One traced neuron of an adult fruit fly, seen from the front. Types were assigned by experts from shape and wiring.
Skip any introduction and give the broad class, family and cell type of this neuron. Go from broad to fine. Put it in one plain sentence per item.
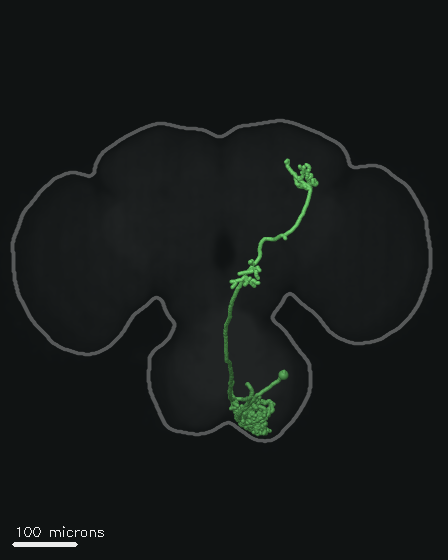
An ascending neuron of hemilineage 17A, type AN17A062.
